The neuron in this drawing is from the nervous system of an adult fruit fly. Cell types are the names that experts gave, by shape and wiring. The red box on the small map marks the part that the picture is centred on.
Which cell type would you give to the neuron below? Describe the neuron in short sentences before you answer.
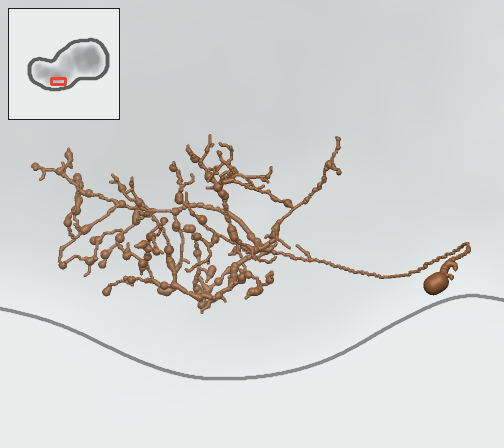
Dozens of branch ends can be seen. In this view it is wider than it is tall. Its broad class is nerve-cord intrinsic neuron. Its cell type is IN13B052.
